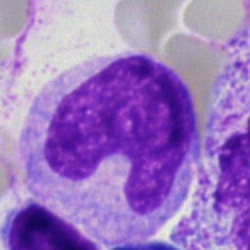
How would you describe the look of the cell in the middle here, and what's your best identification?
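A horseshoe-shaped nucleus dominates this cell, its notch opening downward. Its chromatin is dark purple and moderately clumped, not fine and even. A moderate rim of pale lilac cytoplasm encircles the nucleus and fills the notch, holding only fine, faint granules. This is a monocyte.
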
